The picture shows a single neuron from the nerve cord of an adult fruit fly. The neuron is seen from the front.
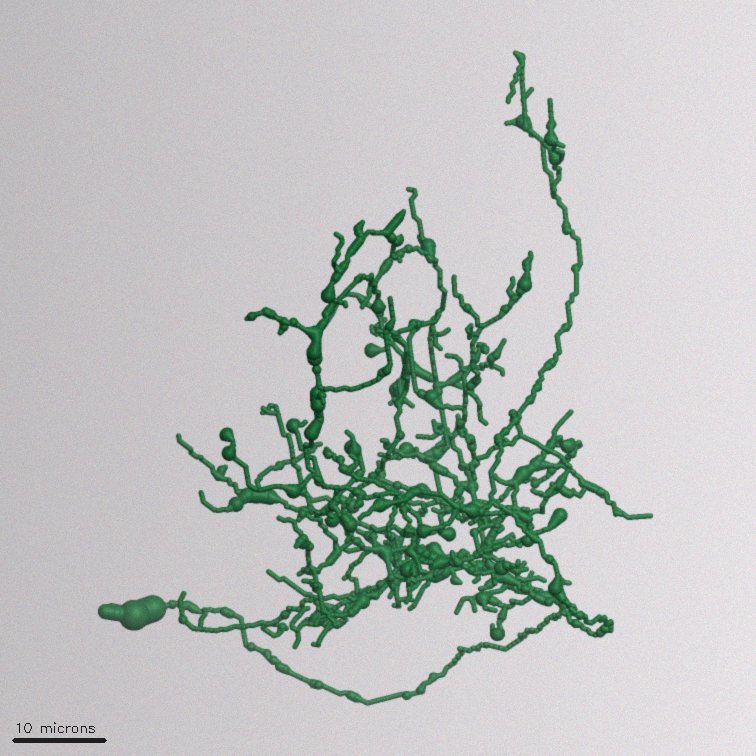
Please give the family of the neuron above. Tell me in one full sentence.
The neuron is a member of the hemilineage 01B family.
